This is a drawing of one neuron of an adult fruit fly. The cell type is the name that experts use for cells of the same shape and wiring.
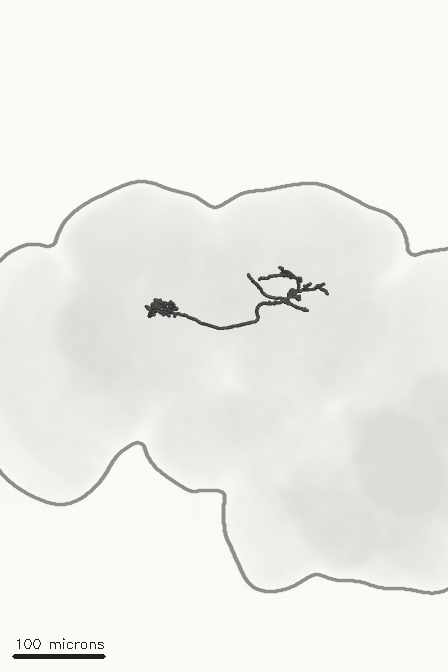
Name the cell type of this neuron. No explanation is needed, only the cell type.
CB3010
